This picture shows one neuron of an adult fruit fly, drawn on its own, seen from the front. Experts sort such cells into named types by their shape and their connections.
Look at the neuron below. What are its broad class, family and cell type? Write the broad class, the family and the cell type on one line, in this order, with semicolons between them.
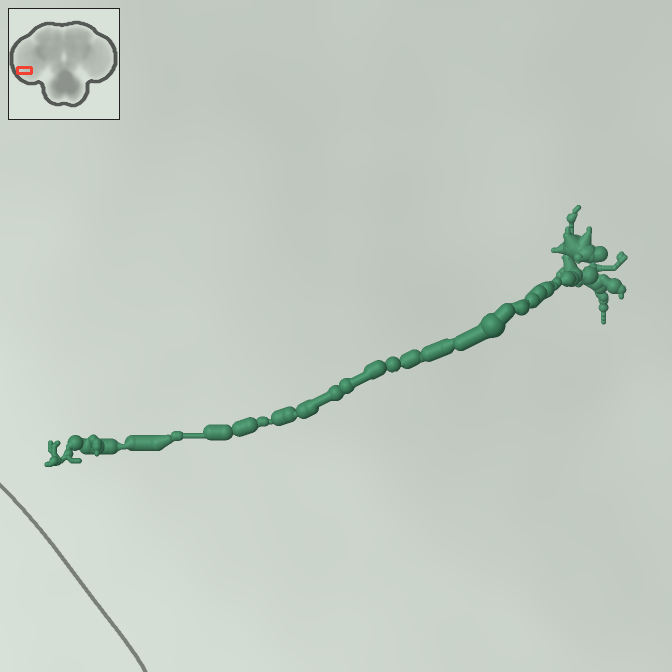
optic-lobe intrinsic neuron; L; L3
